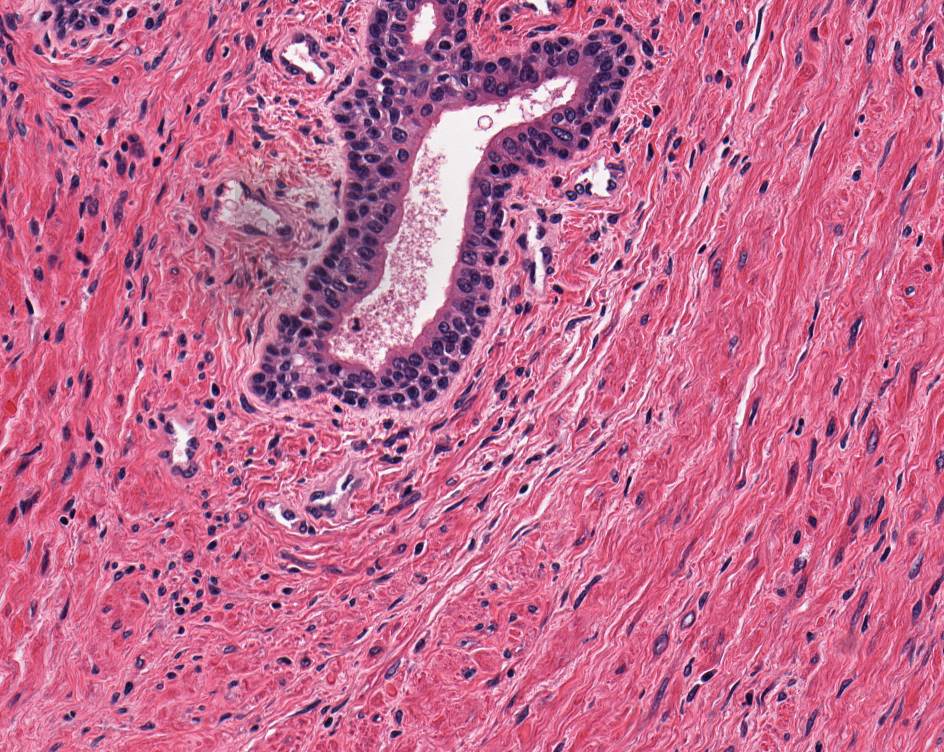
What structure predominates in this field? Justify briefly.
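The field shows fibromuscular stroma. Dense, strongly eosinophilic stroma with many spindle cells bearing elongated nuclei fills most of it.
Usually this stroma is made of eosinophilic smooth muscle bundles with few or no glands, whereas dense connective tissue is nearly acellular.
A single elongated duct-like epithelial structure lies in the upper centre, its lumen holding finely granular pale pink material.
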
